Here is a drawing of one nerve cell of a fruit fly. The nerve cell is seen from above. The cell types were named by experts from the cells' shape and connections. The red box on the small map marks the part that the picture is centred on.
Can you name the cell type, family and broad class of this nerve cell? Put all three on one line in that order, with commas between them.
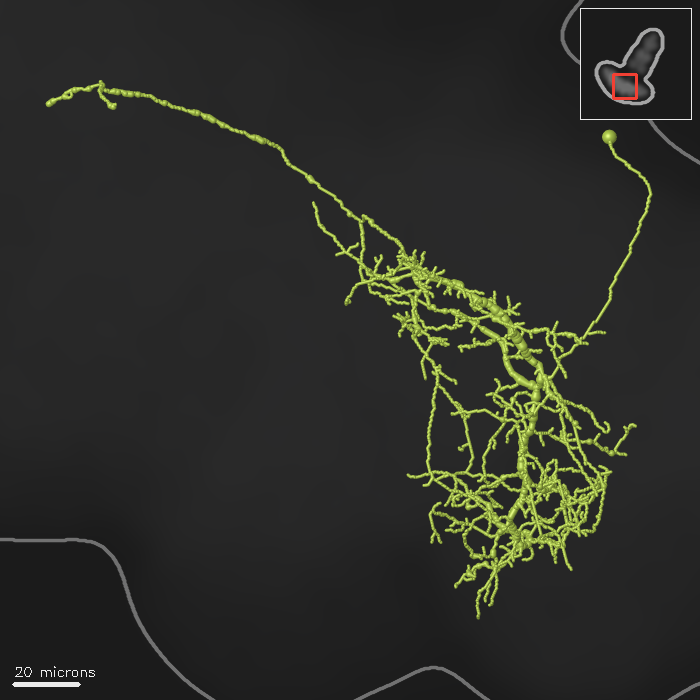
PVLP123, hemilineage VLPl&p2_posterior, central-brain intrinsic neuron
